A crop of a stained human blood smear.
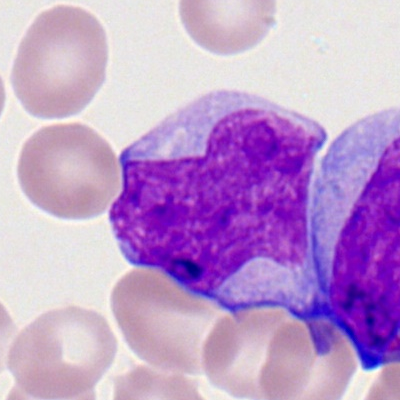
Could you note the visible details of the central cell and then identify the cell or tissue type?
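Look first at how much room the nucleus takes: it fills most of the cell. Its outline is irregular, with a notch along the upper edge. The chromatin is fine and lacy, not gathered into coarse dark clumps. Around it, the cytoplasm is pale greyish blue. This cell is a myeloblast.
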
